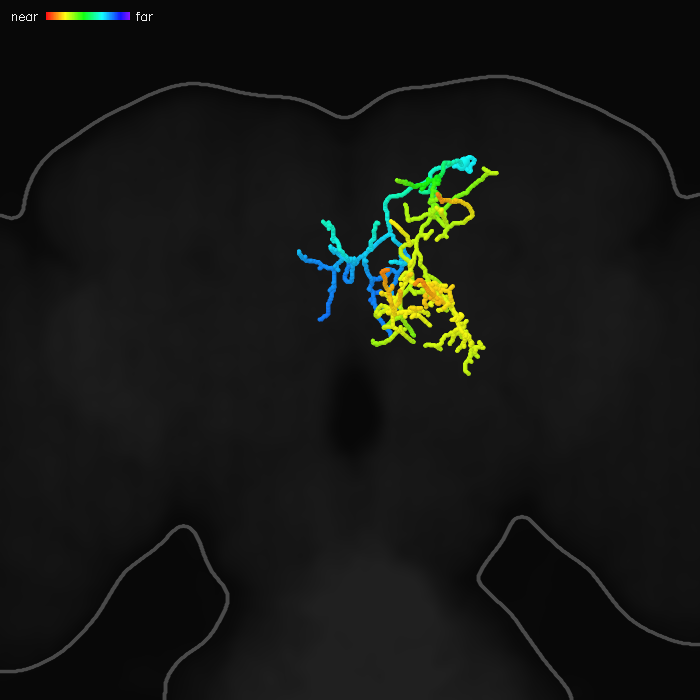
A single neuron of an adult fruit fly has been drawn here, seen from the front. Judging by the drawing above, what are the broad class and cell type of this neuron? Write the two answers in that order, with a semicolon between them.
central-brain intrinsic neuron; IB049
